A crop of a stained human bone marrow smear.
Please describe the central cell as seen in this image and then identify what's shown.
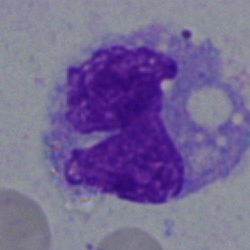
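An irregular nucleus, deeply cleft from its left side, has most of the cytoplasm to its right. There, one large round clear vacuole sits beside the nucleus, and several smaller clear vacuoles are scattered through the cytoplasm. This is a monocyte.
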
